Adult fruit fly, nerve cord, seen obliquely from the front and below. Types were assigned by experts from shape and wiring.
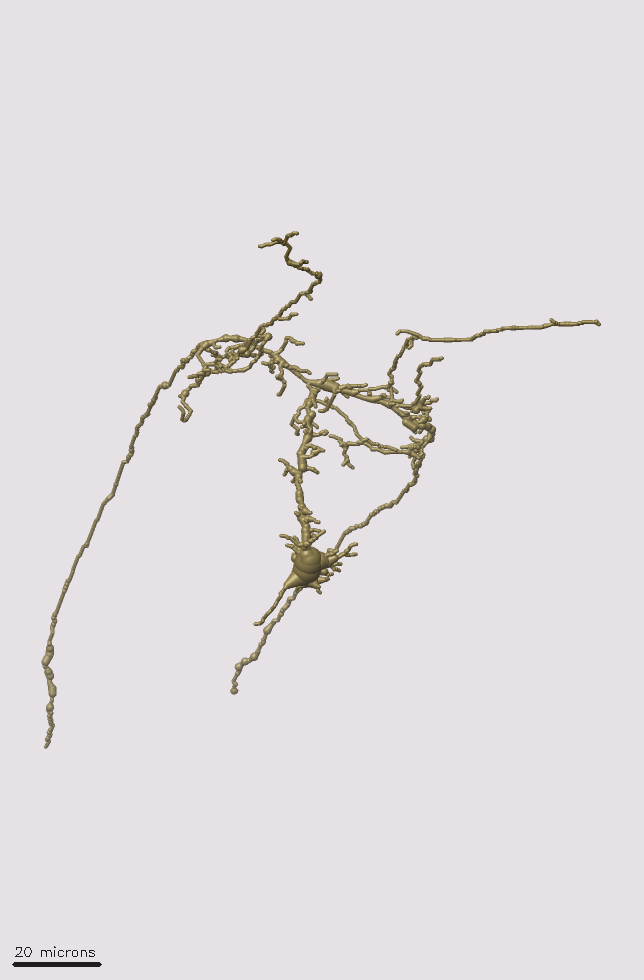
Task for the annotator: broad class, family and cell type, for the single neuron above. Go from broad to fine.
efferent neuron of the nerve cord; hemilineage 00B; EN00B023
